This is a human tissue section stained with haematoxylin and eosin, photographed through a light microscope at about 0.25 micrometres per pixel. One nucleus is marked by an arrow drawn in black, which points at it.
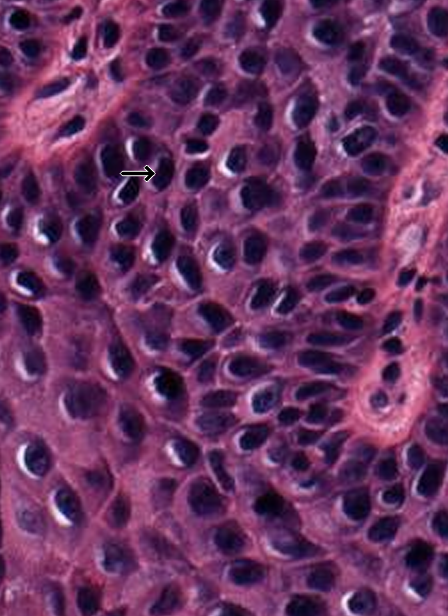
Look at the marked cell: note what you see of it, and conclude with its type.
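The nucleus is oval, dark and evenly stained, and about the same size as the nuclei of the cells packed around it. A narrow clear crescent-shaped gap lies along one side of the nucleus, separating it from the cytoplasm. The cell sits among closely crowded cells with similar dark oval nuclei, with a pink band of fibrous tissue running diagonally nearby toward the upper left. Type of cell: squamous epithelial cell.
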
